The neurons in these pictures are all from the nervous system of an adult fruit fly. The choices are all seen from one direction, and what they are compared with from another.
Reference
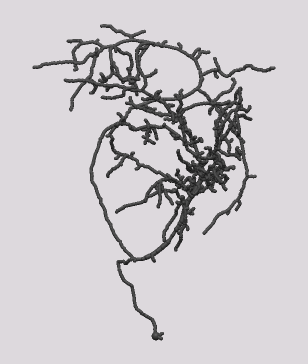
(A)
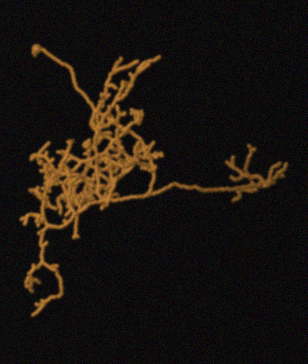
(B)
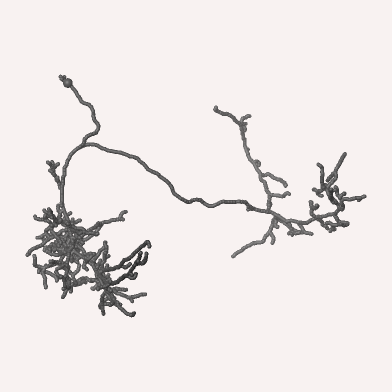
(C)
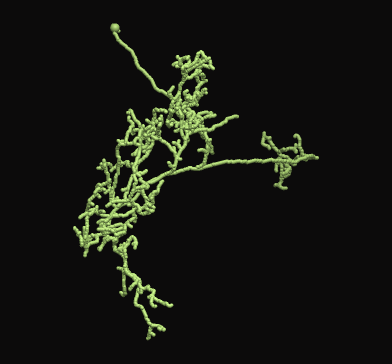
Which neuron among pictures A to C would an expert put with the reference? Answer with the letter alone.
B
